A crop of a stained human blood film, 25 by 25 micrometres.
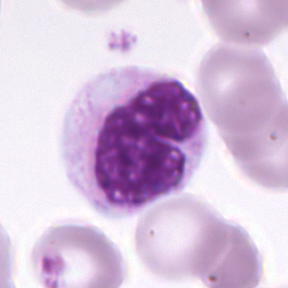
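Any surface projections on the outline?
None; it's roughly round and smooth.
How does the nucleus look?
Folded, with a deep cleft entering from its right side.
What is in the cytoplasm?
Fine pinkish-purple dust-like granules, scattered through it.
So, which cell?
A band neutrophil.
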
